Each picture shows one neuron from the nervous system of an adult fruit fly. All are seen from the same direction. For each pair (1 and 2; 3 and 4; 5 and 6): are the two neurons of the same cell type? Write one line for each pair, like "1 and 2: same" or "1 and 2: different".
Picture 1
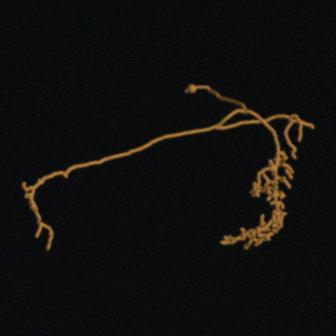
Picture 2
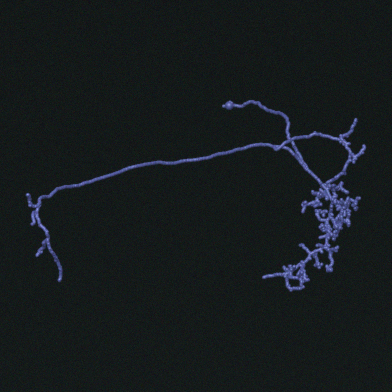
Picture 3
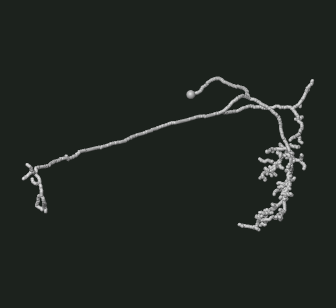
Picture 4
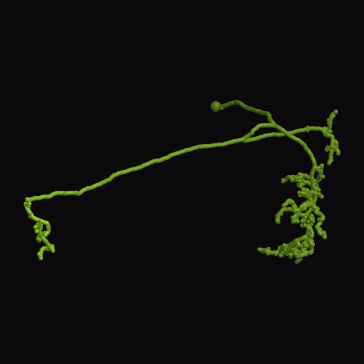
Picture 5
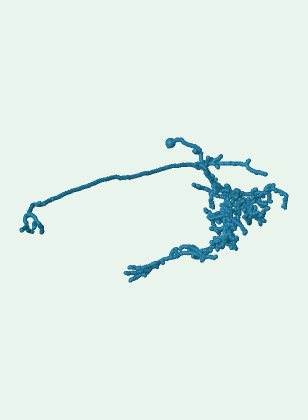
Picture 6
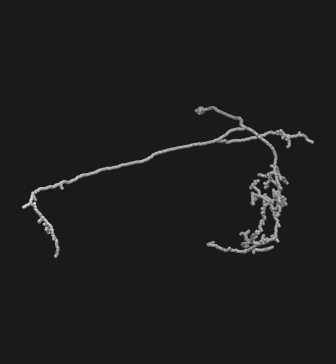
1 and 2: same
3 and 4: same
5 and 6: different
